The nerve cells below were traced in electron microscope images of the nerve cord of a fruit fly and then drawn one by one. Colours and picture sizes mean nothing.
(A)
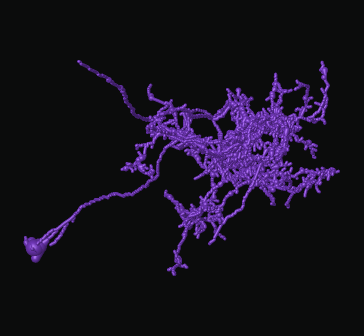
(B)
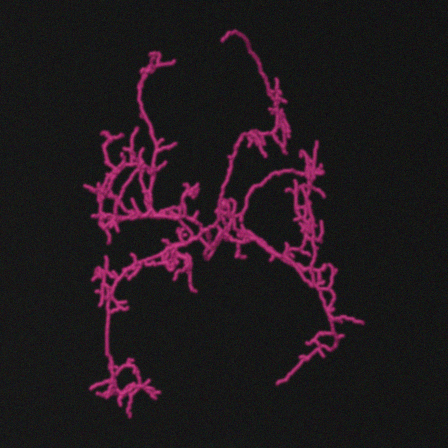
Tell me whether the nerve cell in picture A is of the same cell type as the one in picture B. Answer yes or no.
no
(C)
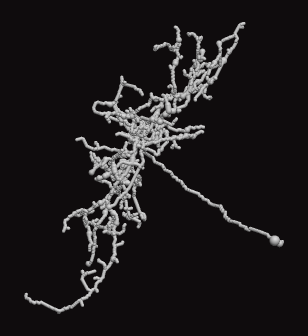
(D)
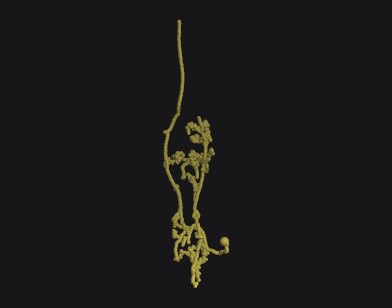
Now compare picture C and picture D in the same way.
no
